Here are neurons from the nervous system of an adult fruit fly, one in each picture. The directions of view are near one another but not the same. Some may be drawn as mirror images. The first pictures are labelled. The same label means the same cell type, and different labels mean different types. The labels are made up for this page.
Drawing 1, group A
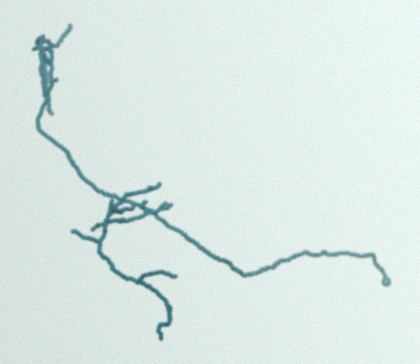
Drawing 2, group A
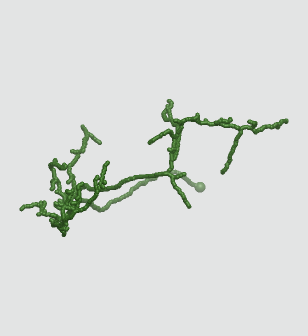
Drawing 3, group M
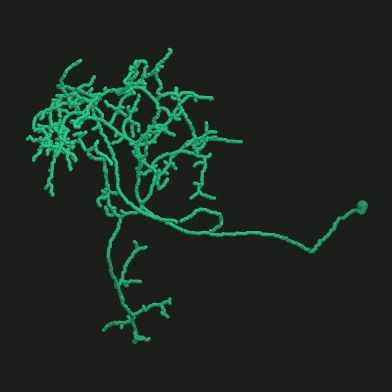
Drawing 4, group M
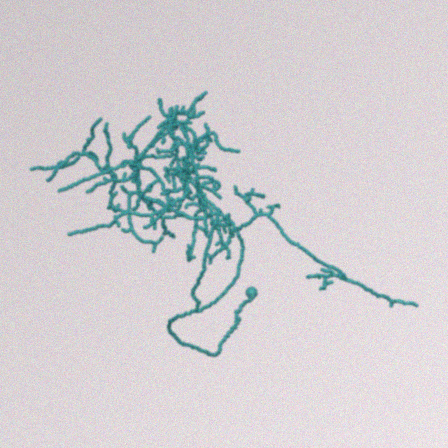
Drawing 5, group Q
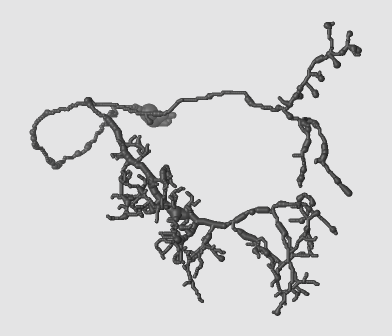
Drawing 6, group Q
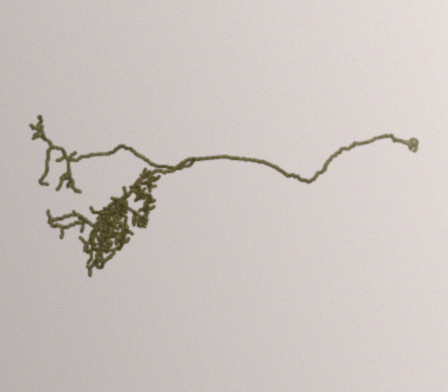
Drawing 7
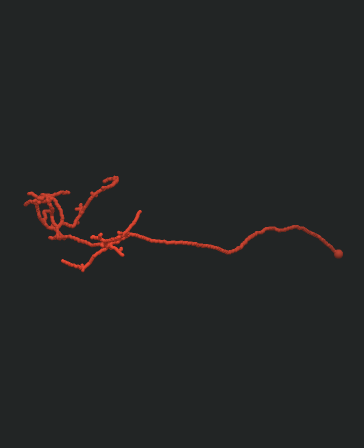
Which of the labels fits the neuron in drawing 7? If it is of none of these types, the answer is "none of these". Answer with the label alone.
group A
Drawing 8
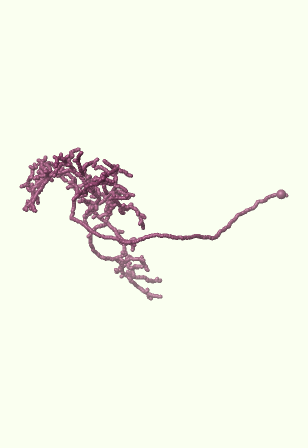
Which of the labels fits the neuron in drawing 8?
group M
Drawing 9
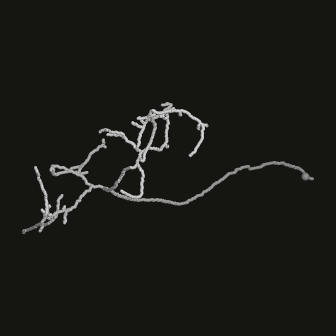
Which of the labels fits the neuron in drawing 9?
group A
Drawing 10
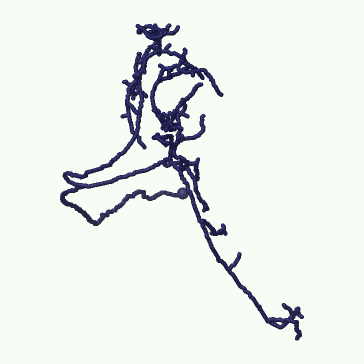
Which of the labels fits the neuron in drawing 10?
none of these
